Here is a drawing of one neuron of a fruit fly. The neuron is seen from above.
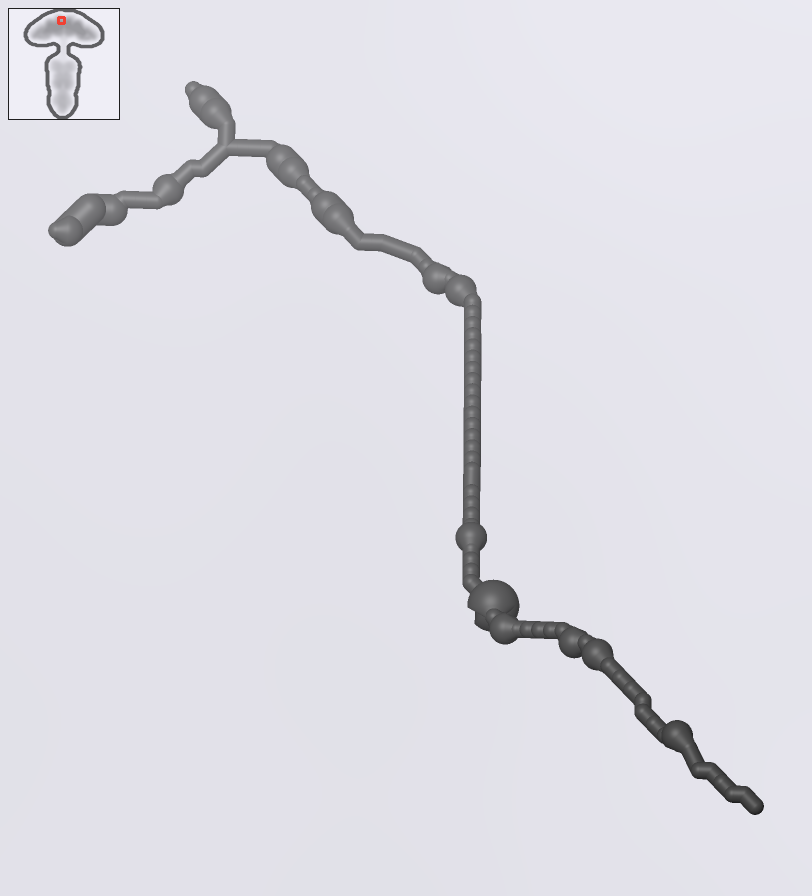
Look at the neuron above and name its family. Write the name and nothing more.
class olfactory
